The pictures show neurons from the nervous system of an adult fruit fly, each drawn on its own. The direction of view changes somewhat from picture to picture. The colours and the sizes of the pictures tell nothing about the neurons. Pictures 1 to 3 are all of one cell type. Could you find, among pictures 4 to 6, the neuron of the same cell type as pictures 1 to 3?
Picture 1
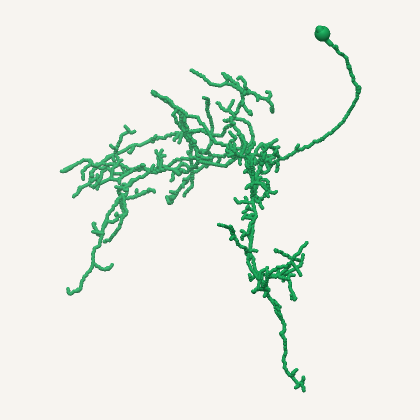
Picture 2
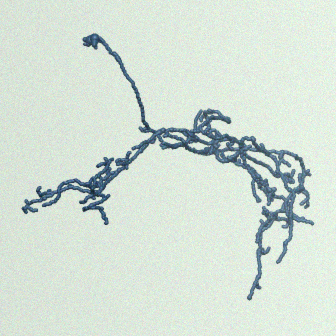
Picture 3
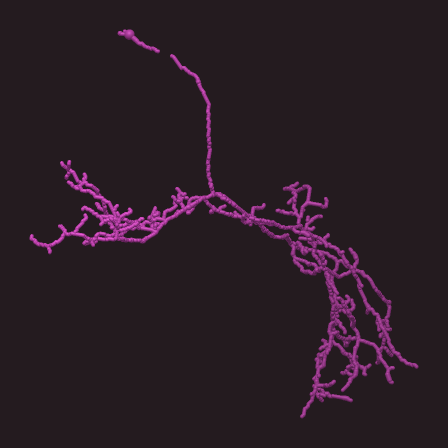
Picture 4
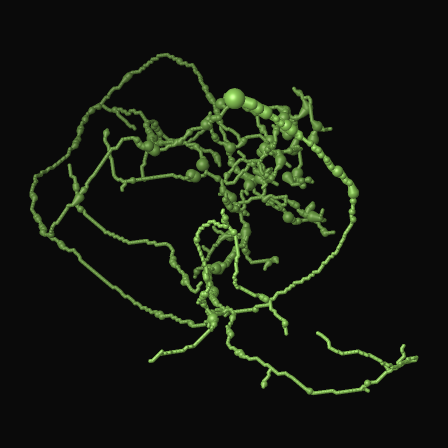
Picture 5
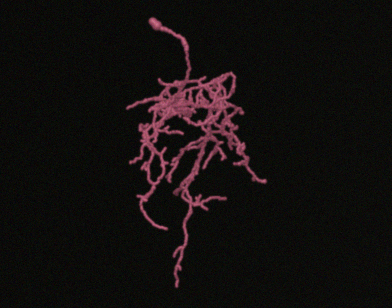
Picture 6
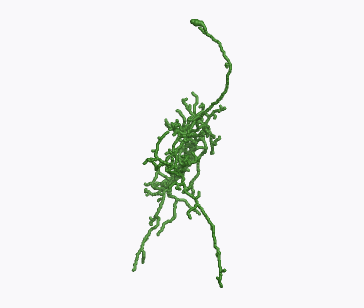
6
